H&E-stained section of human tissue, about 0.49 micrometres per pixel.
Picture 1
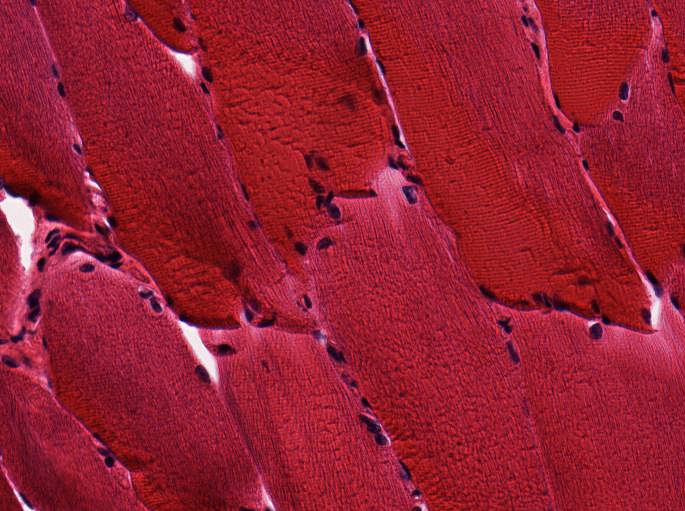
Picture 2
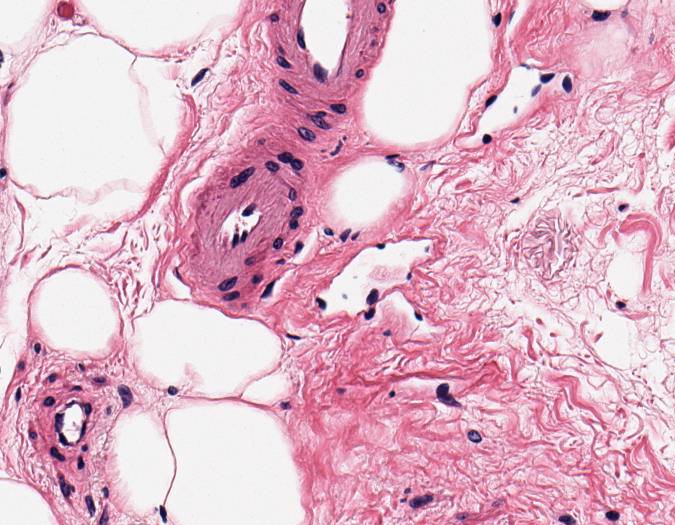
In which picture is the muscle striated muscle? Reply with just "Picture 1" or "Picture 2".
Picture 1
